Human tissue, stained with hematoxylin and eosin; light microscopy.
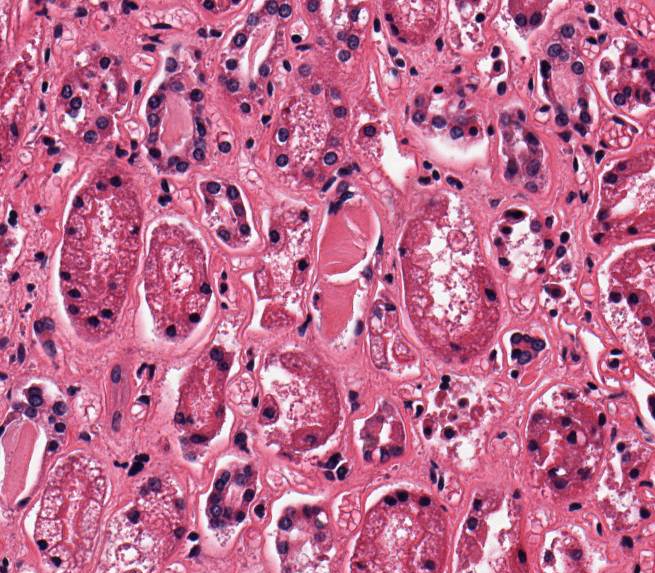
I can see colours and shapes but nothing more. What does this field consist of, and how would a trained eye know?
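This is the cortical labyrinth of the kidney, closely packed with tubules in round, oval and elongated profiles.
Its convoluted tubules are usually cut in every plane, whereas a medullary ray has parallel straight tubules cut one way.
Those mixed shapes fit. Each tubule has one layer of lining cells with round, dark nuclei. One central tubule holds a glassy pink plug.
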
